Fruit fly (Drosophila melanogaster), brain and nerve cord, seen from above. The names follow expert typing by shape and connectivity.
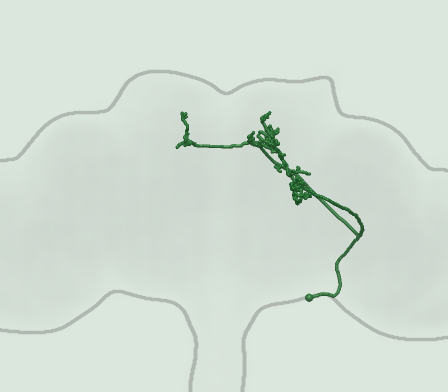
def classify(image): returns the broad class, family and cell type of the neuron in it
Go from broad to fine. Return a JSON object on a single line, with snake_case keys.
{"broad_class": "central-brain intrinsic neuron", "family": "hemilineage VLPl&p1_posterior", "cell_type": "CRE103"}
